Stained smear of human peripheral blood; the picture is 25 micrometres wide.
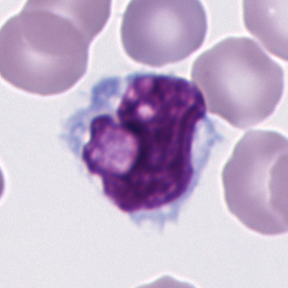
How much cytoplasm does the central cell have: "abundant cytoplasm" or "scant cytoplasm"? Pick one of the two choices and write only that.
Scant cytoplasm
